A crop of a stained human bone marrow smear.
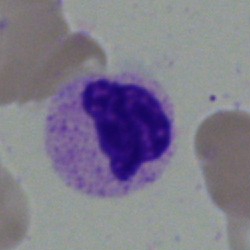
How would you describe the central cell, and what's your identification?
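Start with the nucleus of the central cell, which sits off-centre toward the upper right. Its chromatin is dense and dark purple. Around it, the cytoplasm is pale lilac, with fine purple granules scattered all through it. This is a segmented neutrophil.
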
